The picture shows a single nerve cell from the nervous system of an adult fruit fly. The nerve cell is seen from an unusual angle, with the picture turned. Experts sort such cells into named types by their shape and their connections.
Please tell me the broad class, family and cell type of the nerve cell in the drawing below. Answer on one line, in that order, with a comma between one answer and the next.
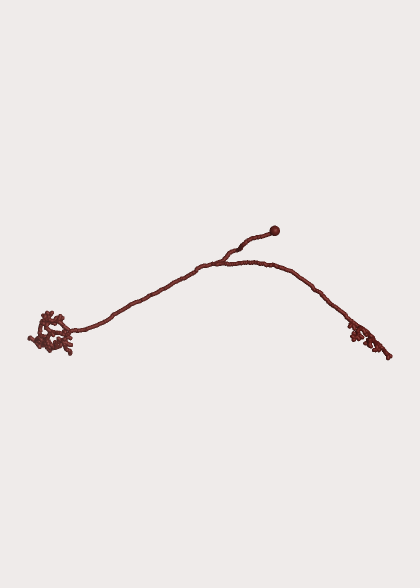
visual projection neuron, hemilineage VPNd2, LC10d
